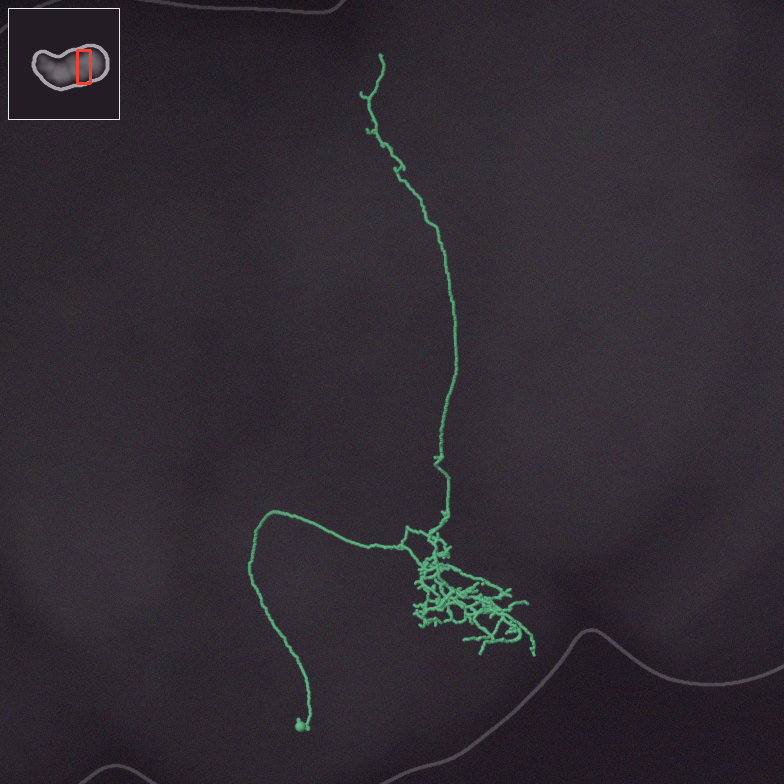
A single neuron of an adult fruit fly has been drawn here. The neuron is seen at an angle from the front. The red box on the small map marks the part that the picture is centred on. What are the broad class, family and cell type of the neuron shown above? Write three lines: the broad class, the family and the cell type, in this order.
central-brain intrinsic neuron
hemilineage LB5
PRW017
